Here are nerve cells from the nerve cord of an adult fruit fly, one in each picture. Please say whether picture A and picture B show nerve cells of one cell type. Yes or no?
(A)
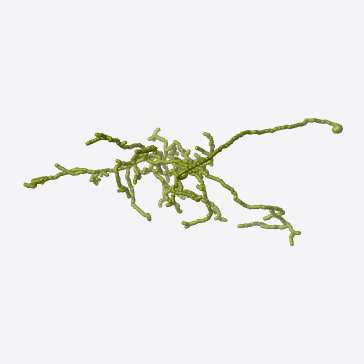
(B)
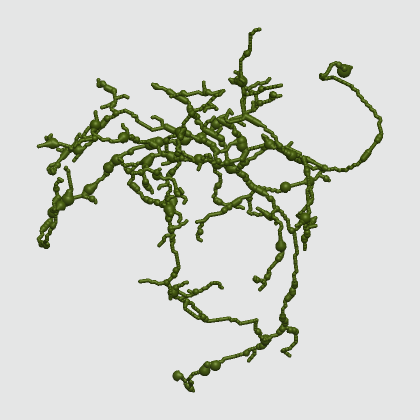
no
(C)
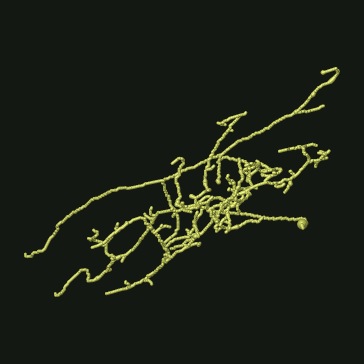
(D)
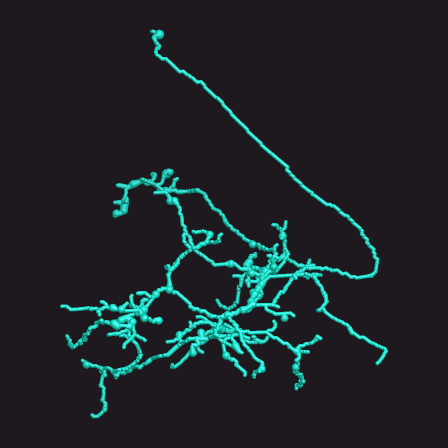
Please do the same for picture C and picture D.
yes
